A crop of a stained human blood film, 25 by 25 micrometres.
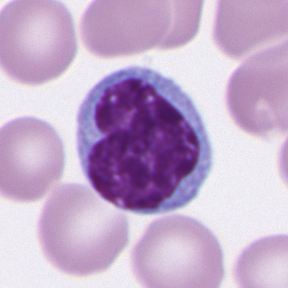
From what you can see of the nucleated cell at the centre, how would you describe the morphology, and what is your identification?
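A notch indents the left side of the nucleus. Its chromatin is coarsely clumped, with paler spaces between the dark clumps. Neither distinct granules nor vacuoles are visible in the cytoplasm. The cell is a typical lymphocyte.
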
